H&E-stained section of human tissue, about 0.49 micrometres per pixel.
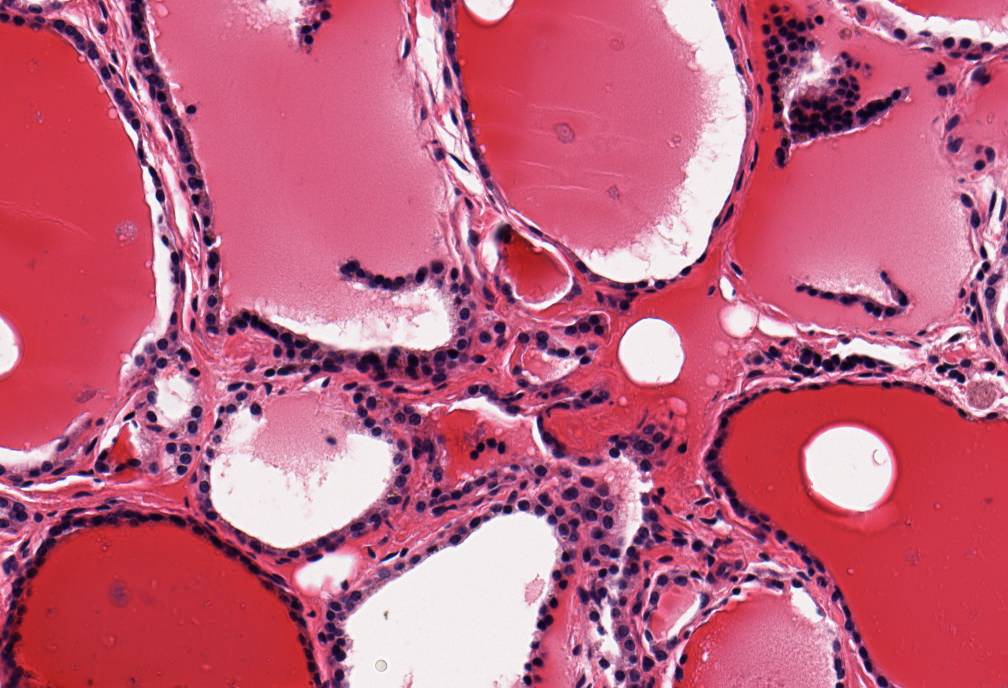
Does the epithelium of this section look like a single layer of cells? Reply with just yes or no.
Yes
